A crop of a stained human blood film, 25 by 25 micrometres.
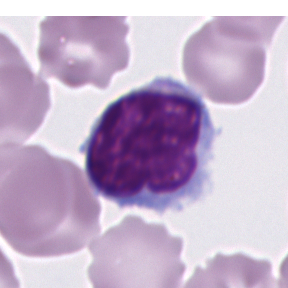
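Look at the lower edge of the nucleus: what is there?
A notch.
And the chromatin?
Dark purple, coarsely clumped, paler streaks between clumps.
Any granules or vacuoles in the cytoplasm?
None of either.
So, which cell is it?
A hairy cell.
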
